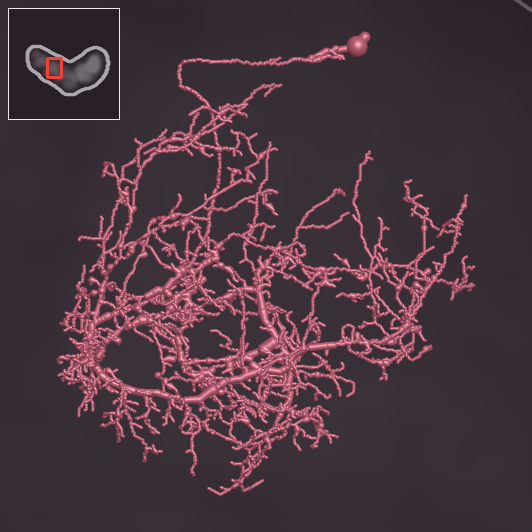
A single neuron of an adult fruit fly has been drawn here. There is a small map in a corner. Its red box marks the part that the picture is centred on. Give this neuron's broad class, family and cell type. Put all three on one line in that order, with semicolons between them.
nerve-cord intrinsic neuron; hemilineage 19A; IN19A030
